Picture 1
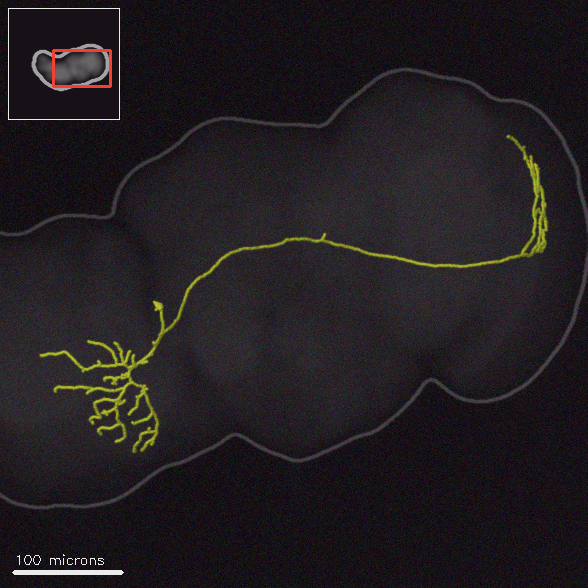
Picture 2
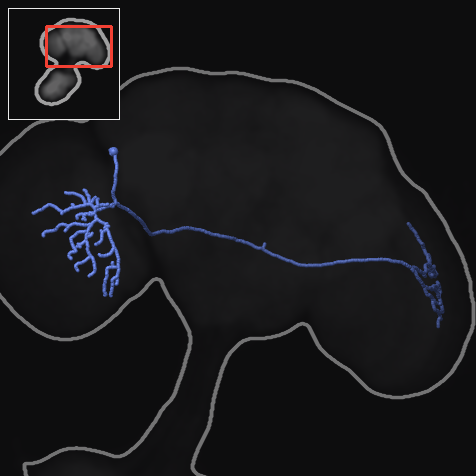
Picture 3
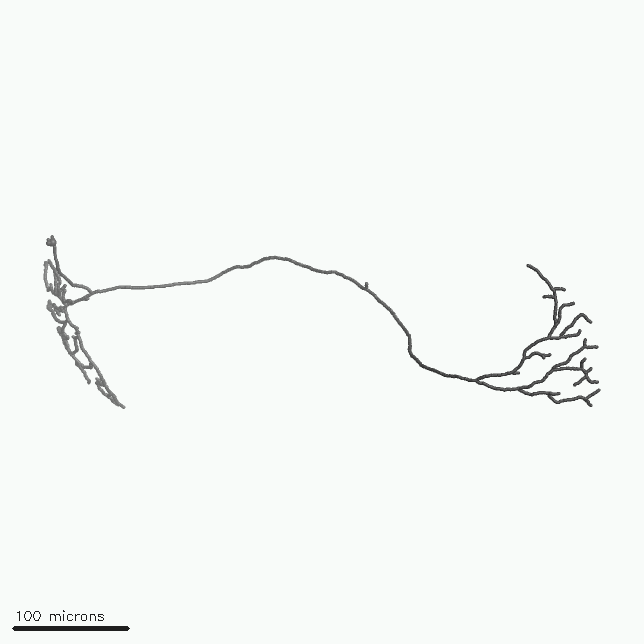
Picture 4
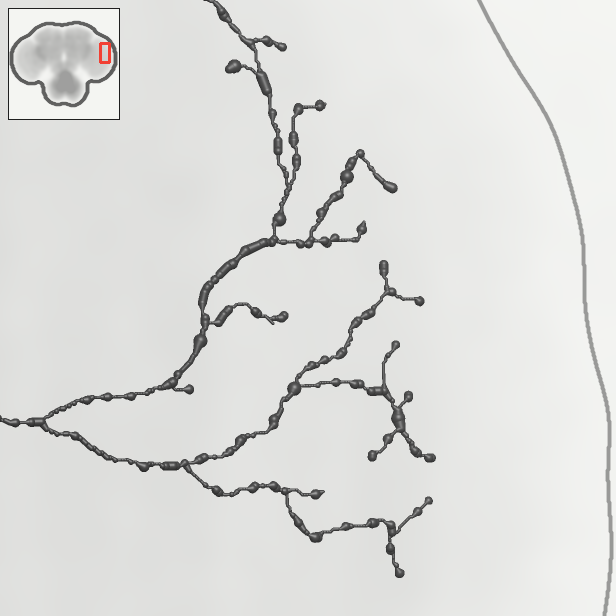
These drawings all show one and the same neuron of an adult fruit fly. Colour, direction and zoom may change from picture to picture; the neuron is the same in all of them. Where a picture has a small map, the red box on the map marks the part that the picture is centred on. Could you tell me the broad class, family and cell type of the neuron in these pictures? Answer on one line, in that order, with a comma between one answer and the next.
visual projection neuron, hemilineage VPNl&d1_lateral, MeVPMe9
